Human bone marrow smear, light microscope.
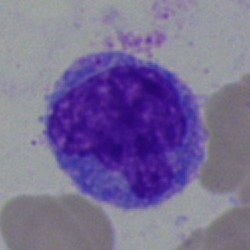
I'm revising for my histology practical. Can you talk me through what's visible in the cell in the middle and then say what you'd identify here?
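A large nucleus fills most of the cell, its dark purple chromatin showing a fine, mottled pattern. Blue-staining cytoplasm forms a rim that is widest along the lower part of the cell. This is a monocyte.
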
